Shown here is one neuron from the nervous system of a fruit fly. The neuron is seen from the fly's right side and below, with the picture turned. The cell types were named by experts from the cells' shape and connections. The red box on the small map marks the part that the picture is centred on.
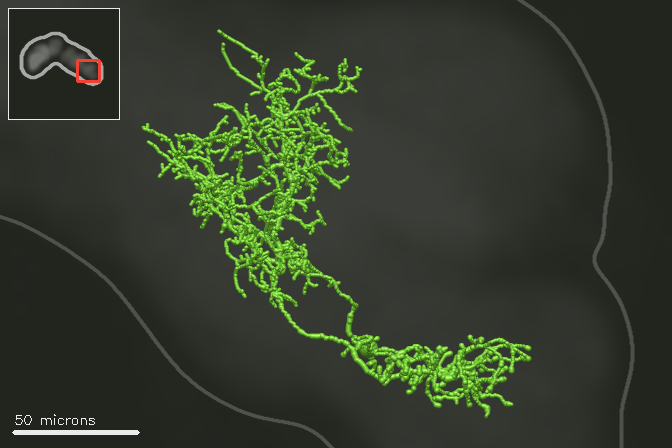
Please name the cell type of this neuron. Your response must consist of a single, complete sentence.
As for cell type, this neuron is INXXX111.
